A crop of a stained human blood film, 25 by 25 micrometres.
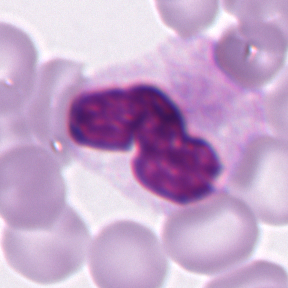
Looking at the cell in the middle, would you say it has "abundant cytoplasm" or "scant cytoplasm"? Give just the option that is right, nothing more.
Abundant cytoplasm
